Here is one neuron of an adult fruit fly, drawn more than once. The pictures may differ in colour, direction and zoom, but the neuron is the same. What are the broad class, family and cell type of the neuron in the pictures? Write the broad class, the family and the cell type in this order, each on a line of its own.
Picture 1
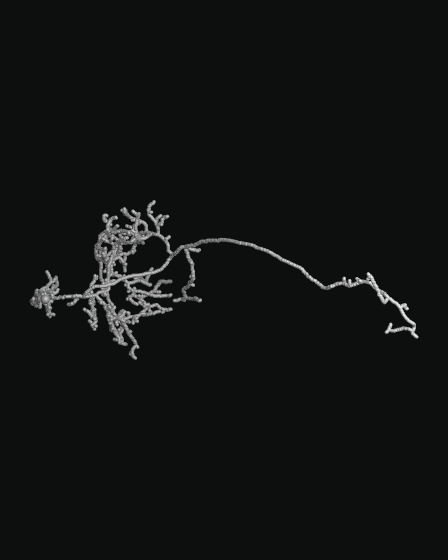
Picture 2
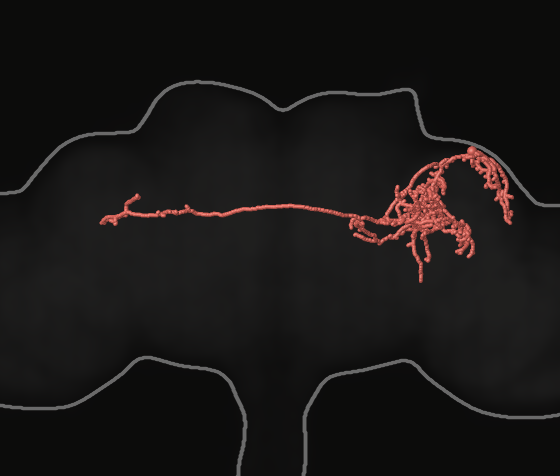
central-brain intrinsic neuron
hemilineage VLPa1_medial
AVLP729m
